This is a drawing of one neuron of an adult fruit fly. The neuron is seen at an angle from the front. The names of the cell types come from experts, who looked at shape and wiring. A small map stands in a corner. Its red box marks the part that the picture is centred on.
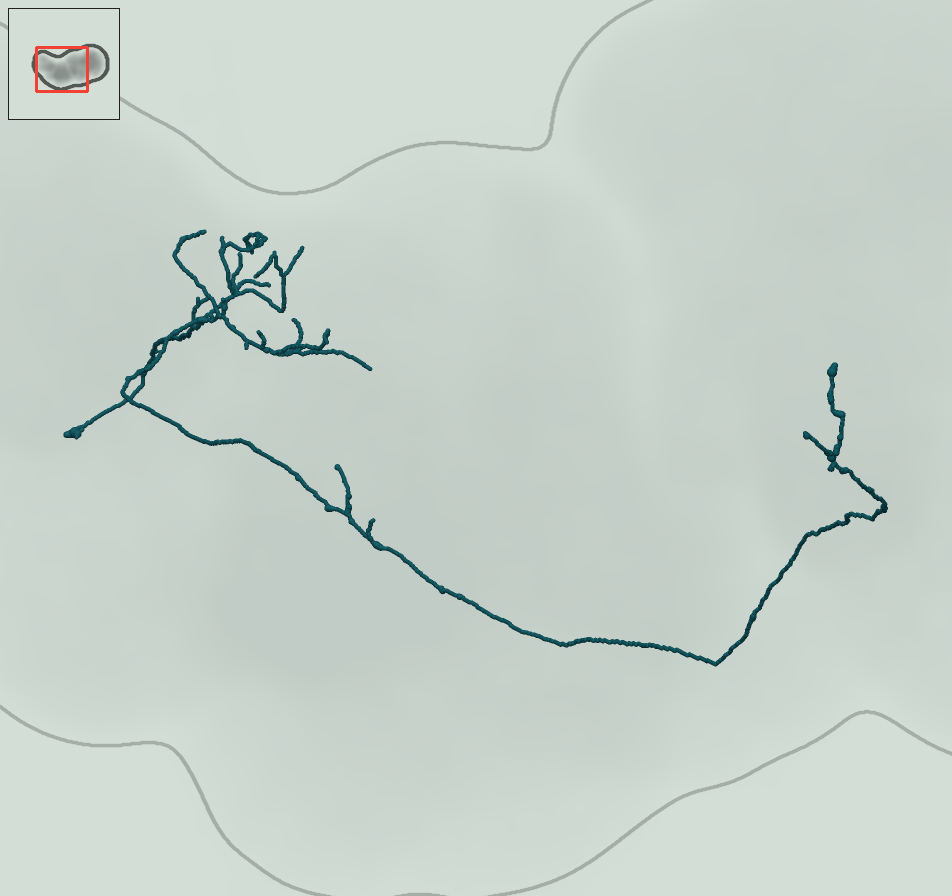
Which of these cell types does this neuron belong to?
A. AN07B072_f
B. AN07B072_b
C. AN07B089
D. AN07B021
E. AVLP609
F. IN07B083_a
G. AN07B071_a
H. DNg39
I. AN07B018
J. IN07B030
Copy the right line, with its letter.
B. AN07B072_b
